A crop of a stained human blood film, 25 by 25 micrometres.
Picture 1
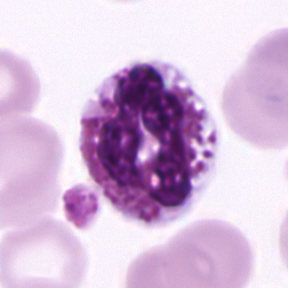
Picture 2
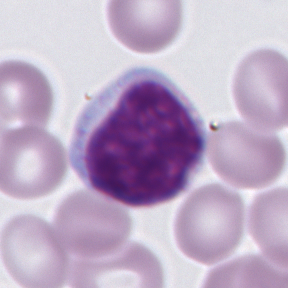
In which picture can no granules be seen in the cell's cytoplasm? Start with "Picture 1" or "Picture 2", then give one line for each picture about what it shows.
Picture 2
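Picture 1: The cytoplasm holds many coarse, round, reddish-purple granules.
Picture 2: No granules are visible in the cytoplasm.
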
